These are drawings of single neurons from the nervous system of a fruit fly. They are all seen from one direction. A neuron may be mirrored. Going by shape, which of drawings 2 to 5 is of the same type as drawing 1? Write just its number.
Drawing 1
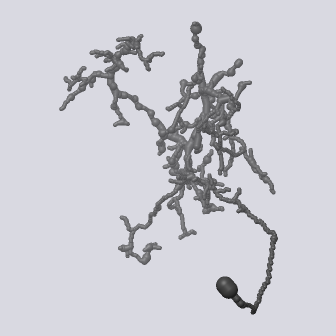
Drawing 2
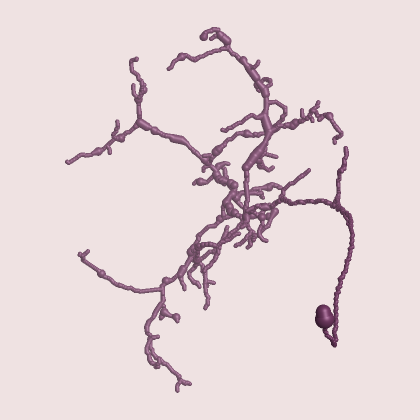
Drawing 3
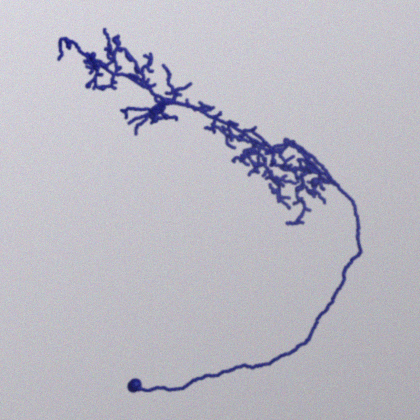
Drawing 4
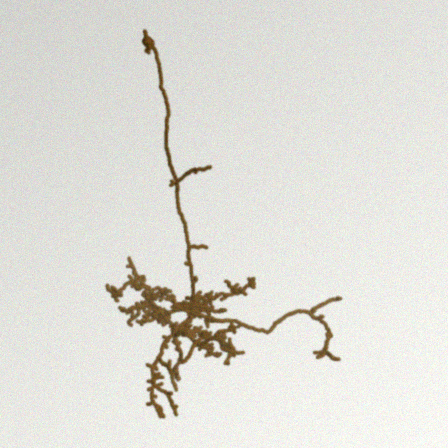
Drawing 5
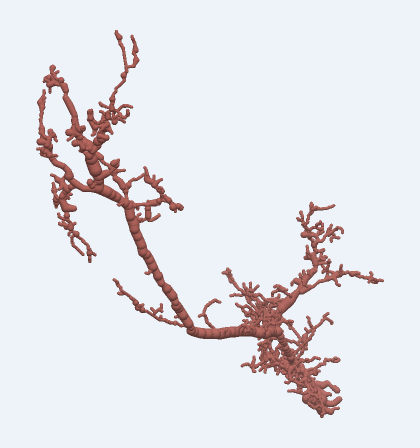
2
